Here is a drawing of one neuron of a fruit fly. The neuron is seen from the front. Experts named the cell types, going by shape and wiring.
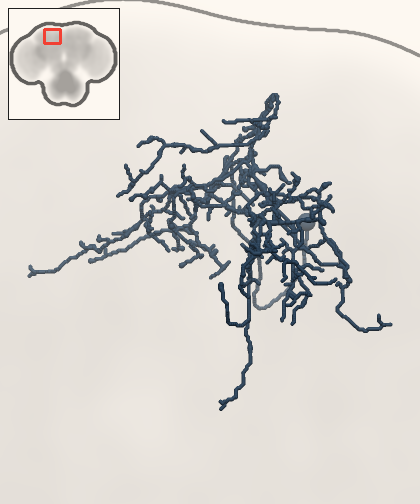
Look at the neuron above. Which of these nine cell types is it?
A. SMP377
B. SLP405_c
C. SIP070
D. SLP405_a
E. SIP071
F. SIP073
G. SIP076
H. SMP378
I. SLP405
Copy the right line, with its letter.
E. SIP071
